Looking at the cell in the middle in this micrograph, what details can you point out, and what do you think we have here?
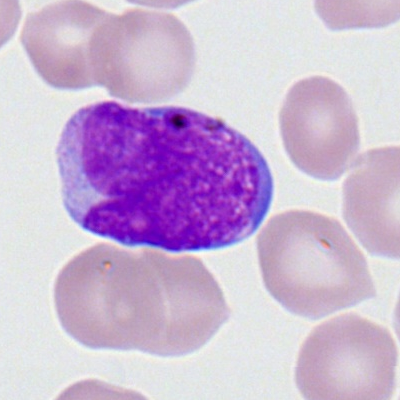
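Look first at the edge of the cell: there are no projections or hair-like extensions. Inside, the nucleus fills most of the cell, with a shallow notch on its left side, and one small dark dot sits near its top edge. You will find no vacuoles in the cytoplasm. This cell is a myeloblast.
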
